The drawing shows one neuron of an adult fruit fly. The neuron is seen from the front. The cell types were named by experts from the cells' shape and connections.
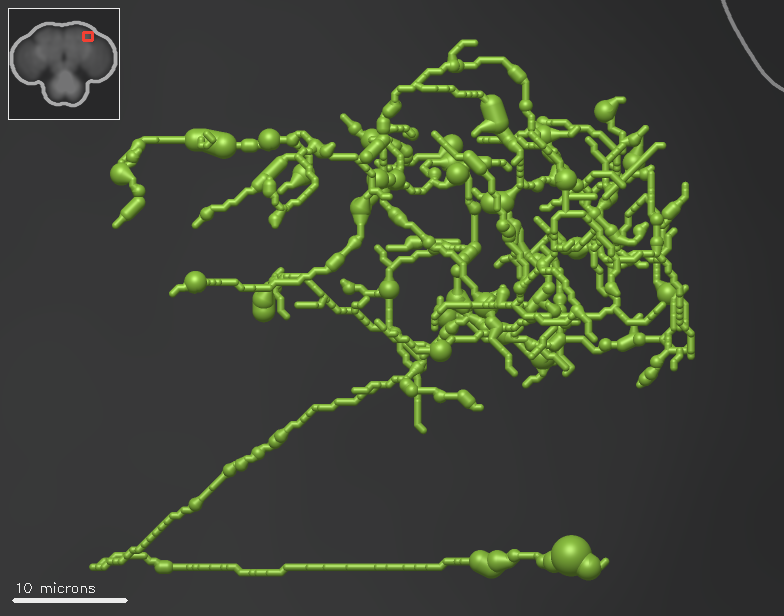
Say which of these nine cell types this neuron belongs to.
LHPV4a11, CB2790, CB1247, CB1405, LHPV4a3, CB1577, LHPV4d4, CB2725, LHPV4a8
CB1247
